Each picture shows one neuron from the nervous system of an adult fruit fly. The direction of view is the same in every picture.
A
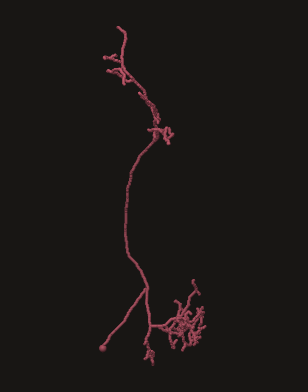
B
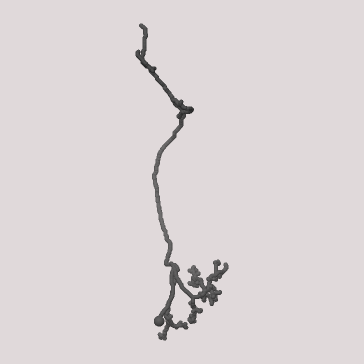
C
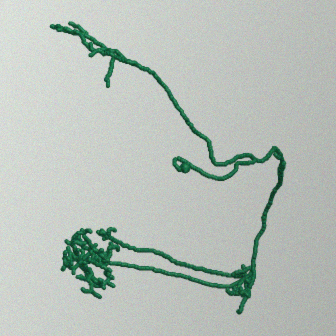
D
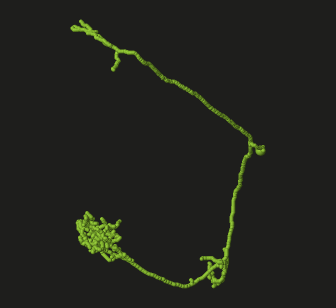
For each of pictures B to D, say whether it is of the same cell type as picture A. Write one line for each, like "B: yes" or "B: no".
B: yes
C: no
D: no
